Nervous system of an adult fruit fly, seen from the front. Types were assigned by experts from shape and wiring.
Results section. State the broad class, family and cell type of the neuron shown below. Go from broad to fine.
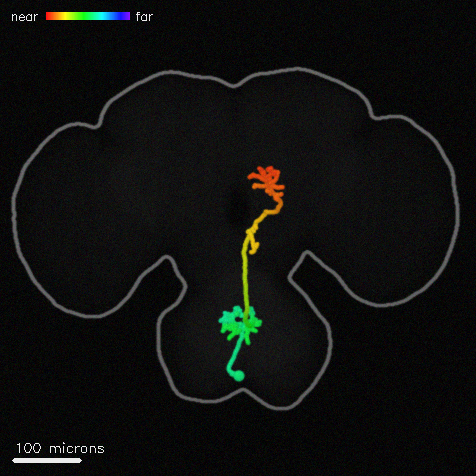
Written: ascending neuron; hemilineage 06B; AN06B075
